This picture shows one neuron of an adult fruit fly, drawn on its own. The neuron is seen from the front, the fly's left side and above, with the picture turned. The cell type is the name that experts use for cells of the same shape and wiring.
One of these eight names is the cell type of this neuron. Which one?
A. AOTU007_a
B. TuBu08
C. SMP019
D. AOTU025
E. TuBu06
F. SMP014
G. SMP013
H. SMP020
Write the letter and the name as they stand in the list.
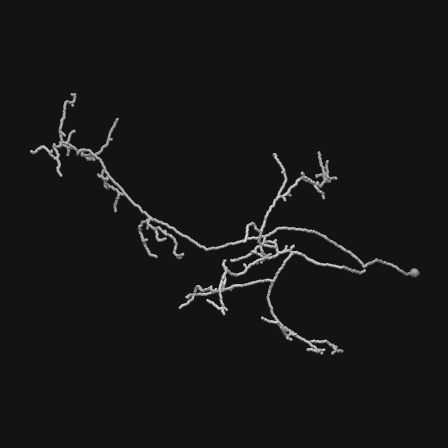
C. SMP019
